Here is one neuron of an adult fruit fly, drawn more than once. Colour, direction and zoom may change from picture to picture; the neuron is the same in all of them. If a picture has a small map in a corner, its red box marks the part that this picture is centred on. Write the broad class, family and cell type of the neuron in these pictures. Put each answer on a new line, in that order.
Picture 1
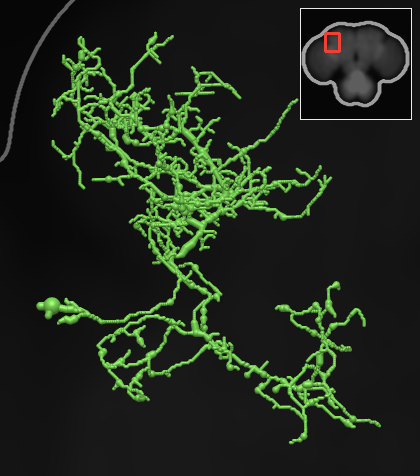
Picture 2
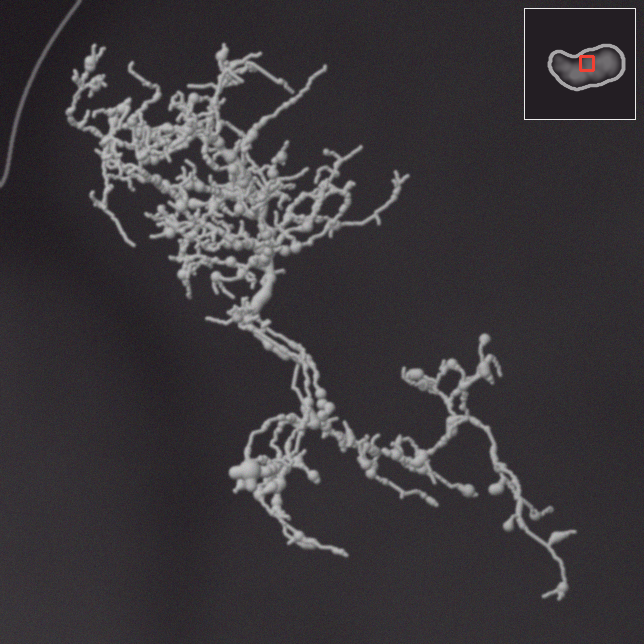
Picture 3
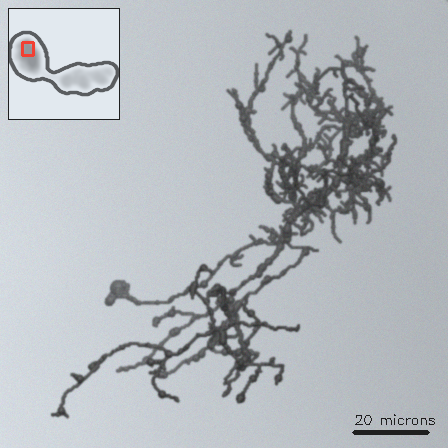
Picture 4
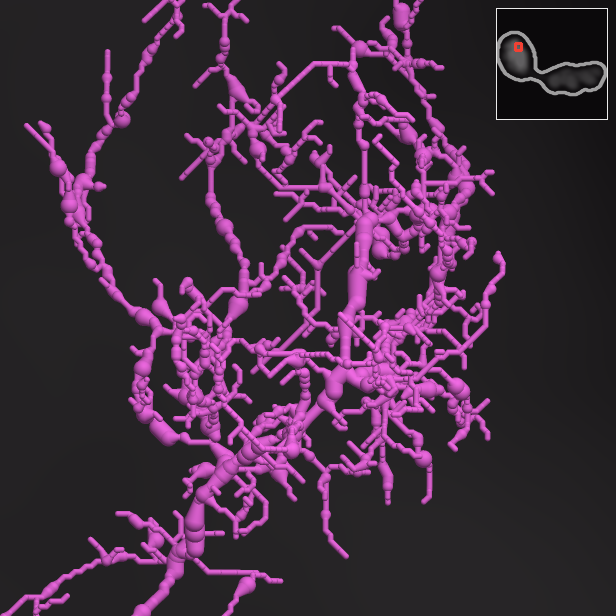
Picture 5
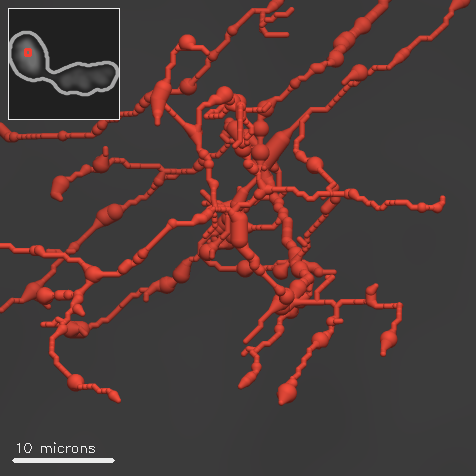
central-brain intrinsic neuron
hemilineage VLPl2_posterior
LHAV2b3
